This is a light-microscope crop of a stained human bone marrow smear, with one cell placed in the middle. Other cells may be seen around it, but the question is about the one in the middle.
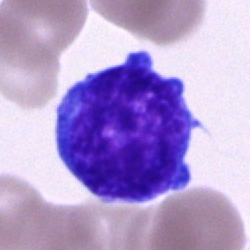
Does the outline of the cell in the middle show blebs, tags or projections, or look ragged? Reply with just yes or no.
Yes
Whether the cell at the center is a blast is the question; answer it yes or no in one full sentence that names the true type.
Yes, the cell occupying the middle of the crop is a blast.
